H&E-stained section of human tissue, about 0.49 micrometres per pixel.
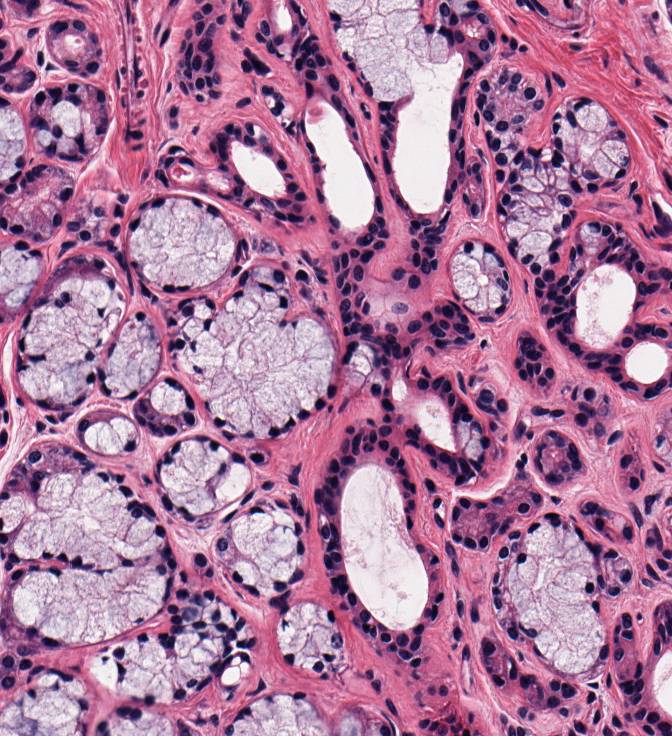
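Minor salivary gland. Mucous acini fill most of the left half, and ducts gather centrally and in the upper middle. Each acinus, looking closer, is a rounded cluster with no wide open central lumen; the mucous cells have pale, finely bubbly cytoplasm, dark flattened nuclei pressed to the base. Ducts: cuboidal cells, pink cytoplasm, round dark nuclei.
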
